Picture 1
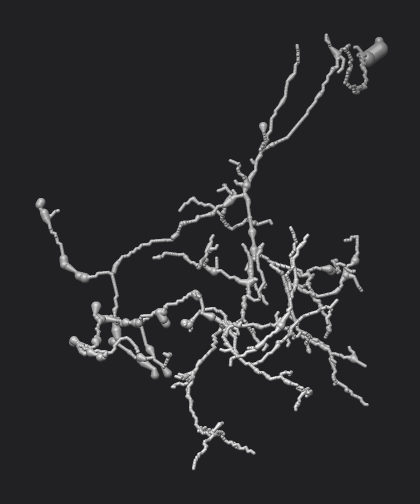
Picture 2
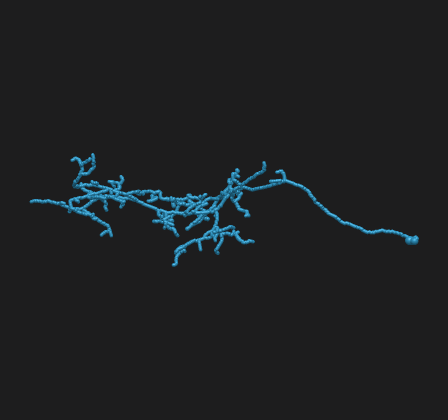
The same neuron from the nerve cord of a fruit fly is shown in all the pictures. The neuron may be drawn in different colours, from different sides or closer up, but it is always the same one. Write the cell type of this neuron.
IN20A.22A017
